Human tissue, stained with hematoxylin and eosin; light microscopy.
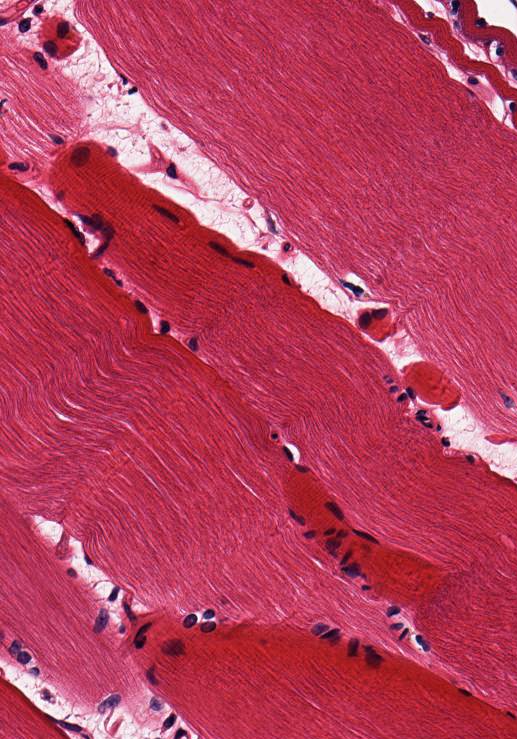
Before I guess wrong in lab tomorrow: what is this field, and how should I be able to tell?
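You're looking at skeletal muscle. See the long parallel fibres crossing from upper left to lower right, with fine longitudinal fibrillar lines inside. Now look at the nuclei: dark, flattened, elongated and lying at the fibre edges.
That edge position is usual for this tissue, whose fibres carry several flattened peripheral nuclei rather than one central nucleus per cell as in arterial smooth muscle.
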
